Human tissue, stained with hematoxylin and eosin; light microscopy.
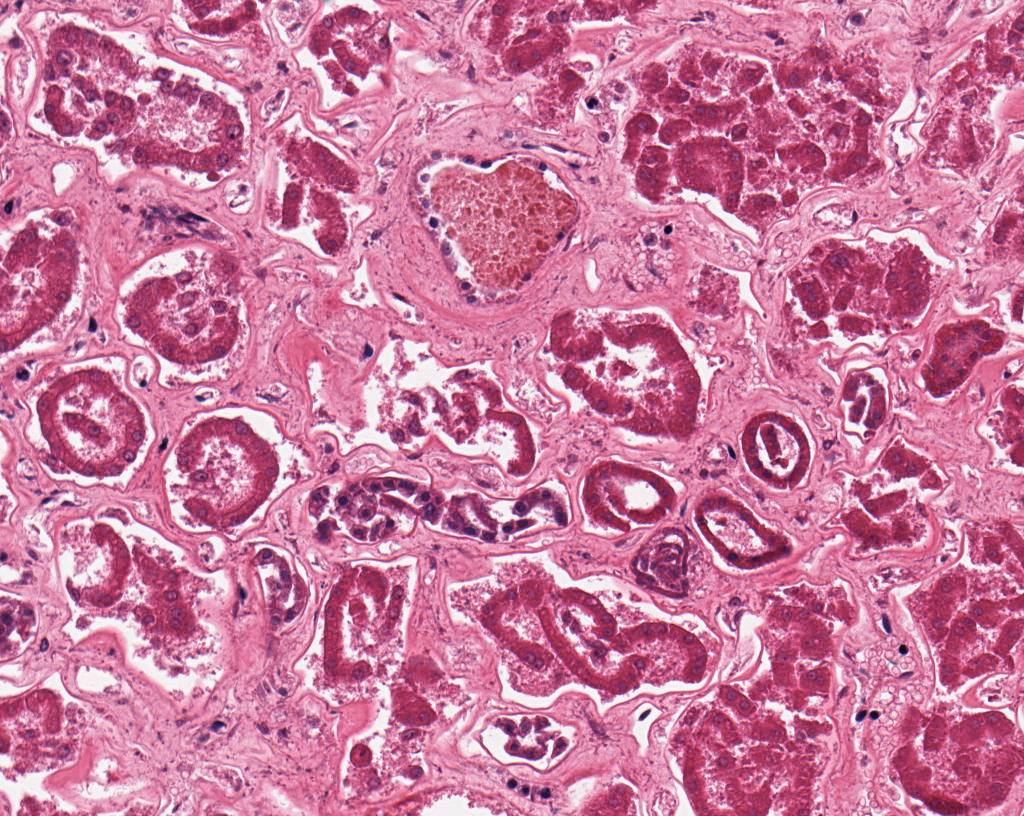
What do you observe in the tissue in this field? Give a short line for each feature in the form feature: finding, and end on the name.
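Pattern: many tubules in round and oblique section, set in stroma
Glomerulus-like tufts: none in view
Lining of most tubules: a single layer of cuboidal to low columnar cells
Cytoplasm: abundant, granular, deeply eosinophilic
Lower centre: a few tubules with smaller cells, crowded darker nuclei and less pink cytoplasm
Stroma: widened, pale pink, fibrous, with few nuclei
Name: renal cortex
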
